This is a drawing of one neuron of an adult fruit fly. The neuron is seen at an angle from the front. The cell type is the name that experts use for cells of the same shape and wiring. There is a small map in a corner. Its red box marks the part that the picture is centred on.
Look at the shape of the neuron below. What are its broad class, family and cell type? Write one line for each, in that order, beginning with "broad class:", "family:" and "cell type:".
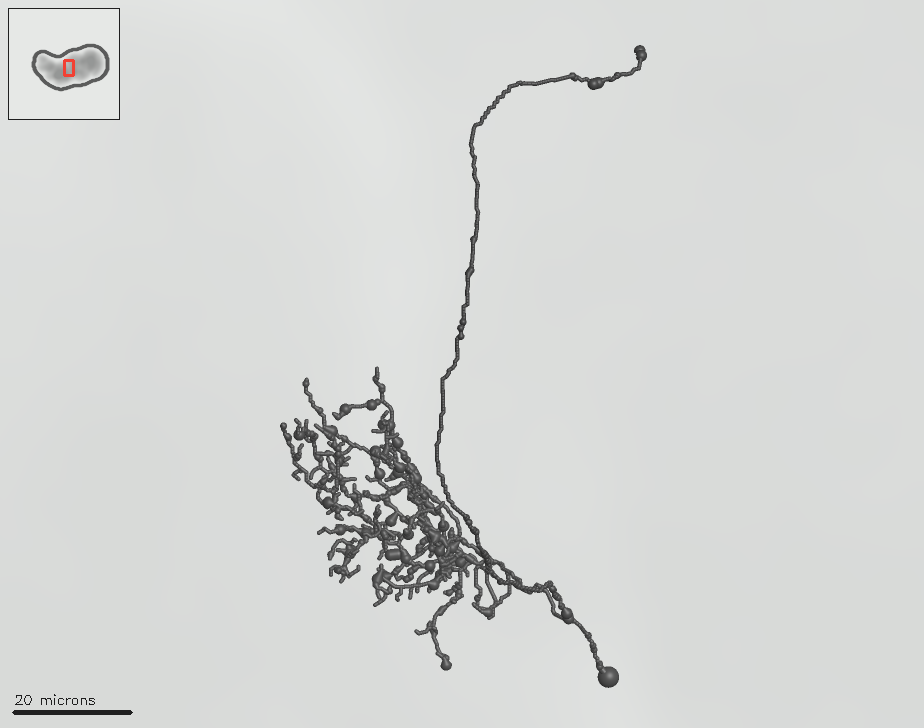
broad class: visual projection neuron
family: LC
cell type: LC20b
